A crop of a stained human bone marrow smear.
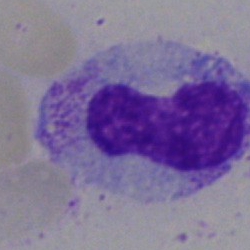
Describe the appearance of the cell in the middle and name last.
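Nucleus sits toward the right side of the cell. A notch in its upper edge gives it a two-lobed, dumbbell-like shape. Purple granules crowd most densely in the left-side cytoplasm, where a single small clear vacuole also lies. This is a band neutrophil.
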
